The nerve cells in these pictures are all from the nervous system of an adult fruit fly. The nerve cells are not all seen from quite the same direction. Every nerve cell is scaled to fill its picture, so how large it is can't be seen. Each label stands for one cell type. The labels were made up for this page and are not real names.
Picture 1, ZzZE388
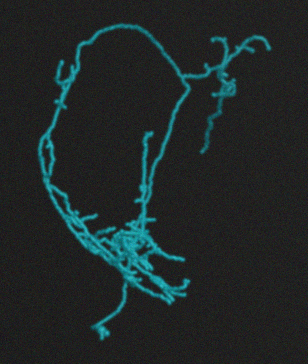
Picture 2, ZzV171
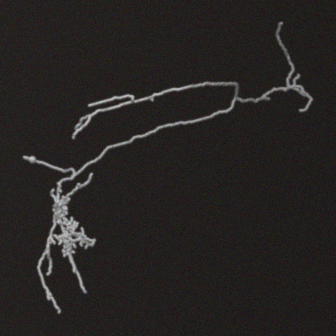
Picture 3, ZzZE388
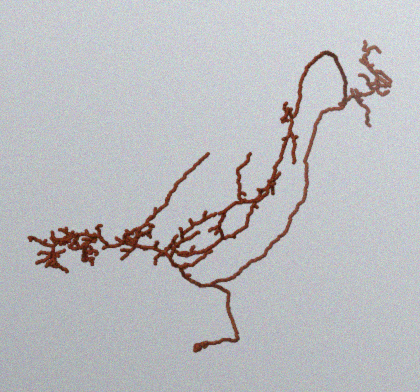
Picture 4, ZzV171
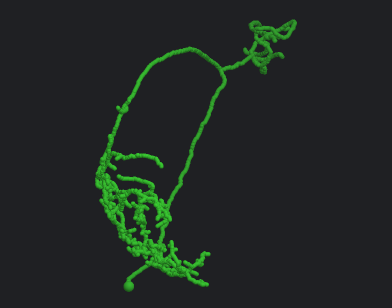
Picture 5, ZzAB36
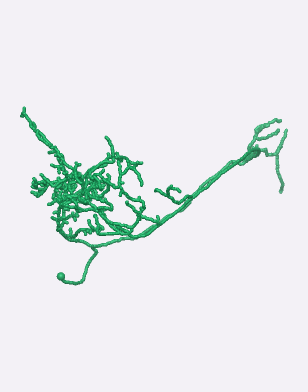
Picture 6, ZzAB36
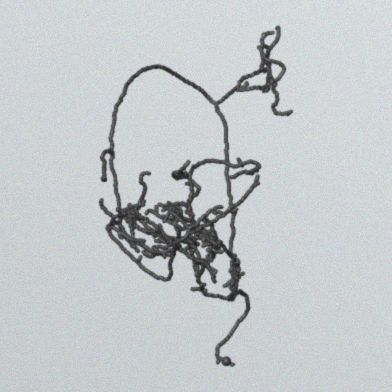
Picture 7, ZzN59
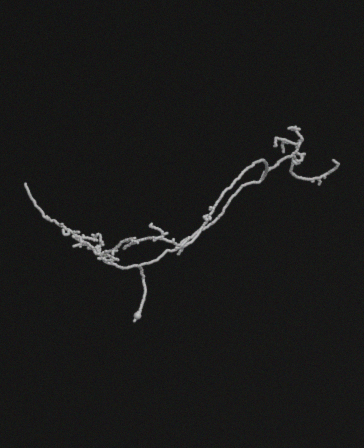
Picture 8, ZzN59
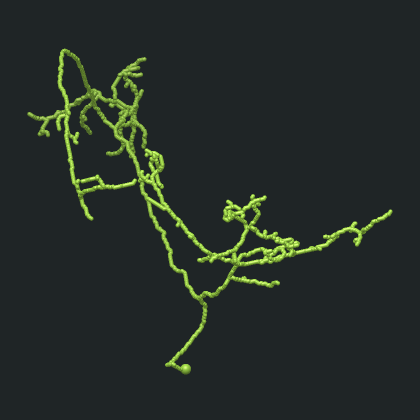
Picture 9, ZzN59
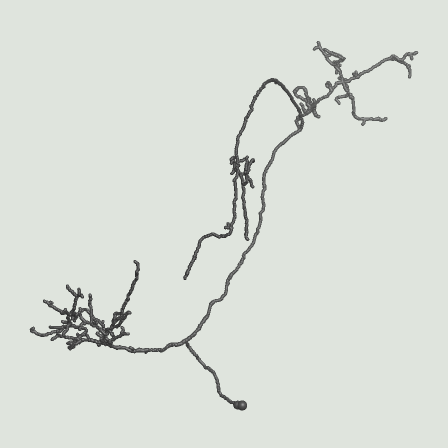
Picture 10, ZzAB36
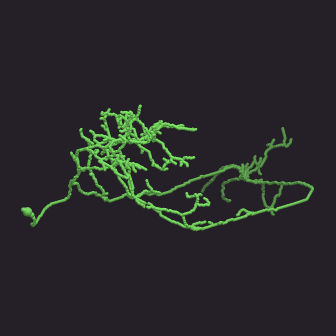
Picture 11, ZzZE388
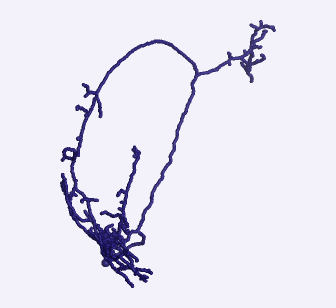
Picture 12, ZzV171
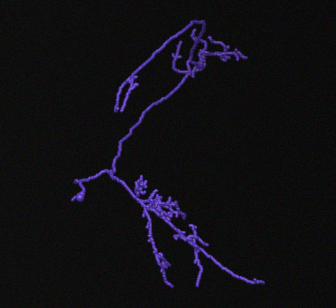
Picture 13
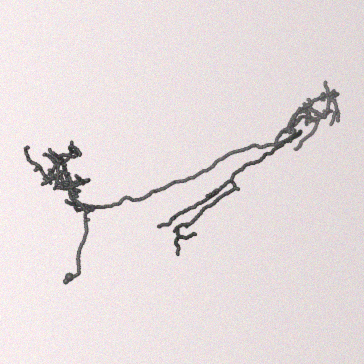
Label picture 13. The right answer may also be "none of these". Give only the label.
none of these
